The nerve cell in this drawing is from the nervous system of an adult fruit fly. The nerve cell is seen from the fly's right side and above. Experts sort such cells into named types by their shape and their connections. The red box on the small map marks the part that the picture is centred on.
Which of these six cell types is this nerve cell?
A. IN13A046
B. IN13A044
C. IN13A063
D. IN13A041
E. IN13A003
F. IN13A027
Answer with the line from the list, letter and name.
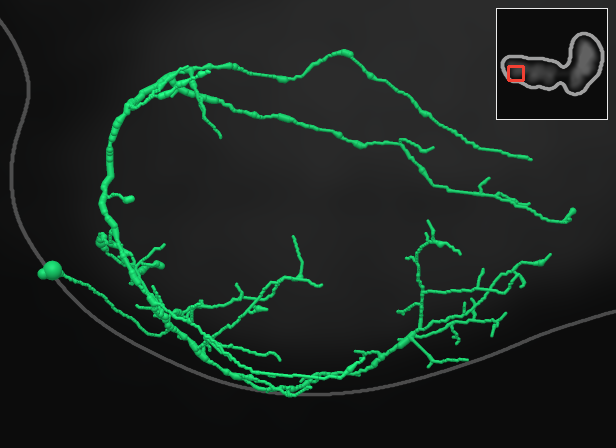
A. IN13A046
